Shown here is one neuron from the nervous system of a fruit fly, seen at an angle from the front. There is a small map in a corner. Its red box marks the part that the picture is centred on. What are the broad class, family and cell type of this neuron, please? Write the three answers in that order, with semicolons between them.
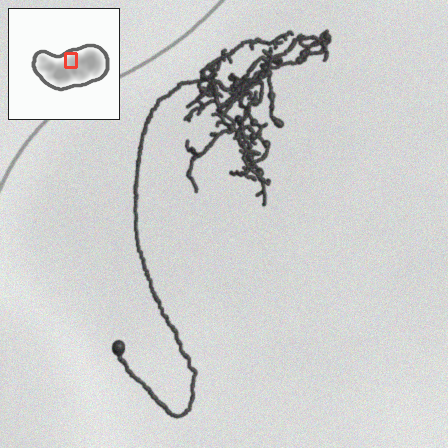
central-brain intrinsic neuron; hemilineage SLPav2; SLP089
